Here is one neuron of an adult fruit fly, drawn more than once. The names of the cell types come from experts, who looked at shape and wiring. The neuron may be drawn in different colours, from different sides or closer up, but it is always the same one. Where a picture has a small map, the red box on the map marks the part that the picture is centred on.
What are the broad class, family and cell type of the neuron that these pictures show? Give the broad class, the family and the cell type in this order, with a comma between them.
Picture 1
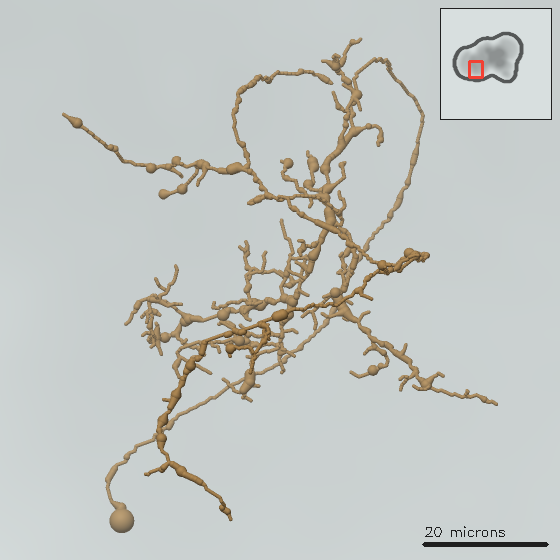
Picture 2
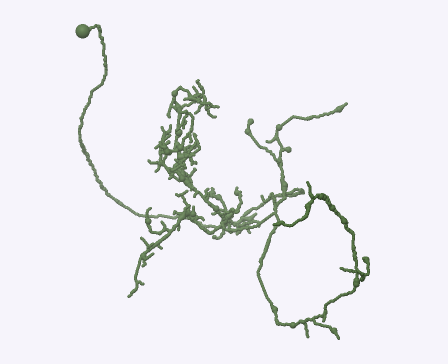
central-brain intrinsic neuron, hemilineage VLPp&l1_anterior, LHPV2c2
